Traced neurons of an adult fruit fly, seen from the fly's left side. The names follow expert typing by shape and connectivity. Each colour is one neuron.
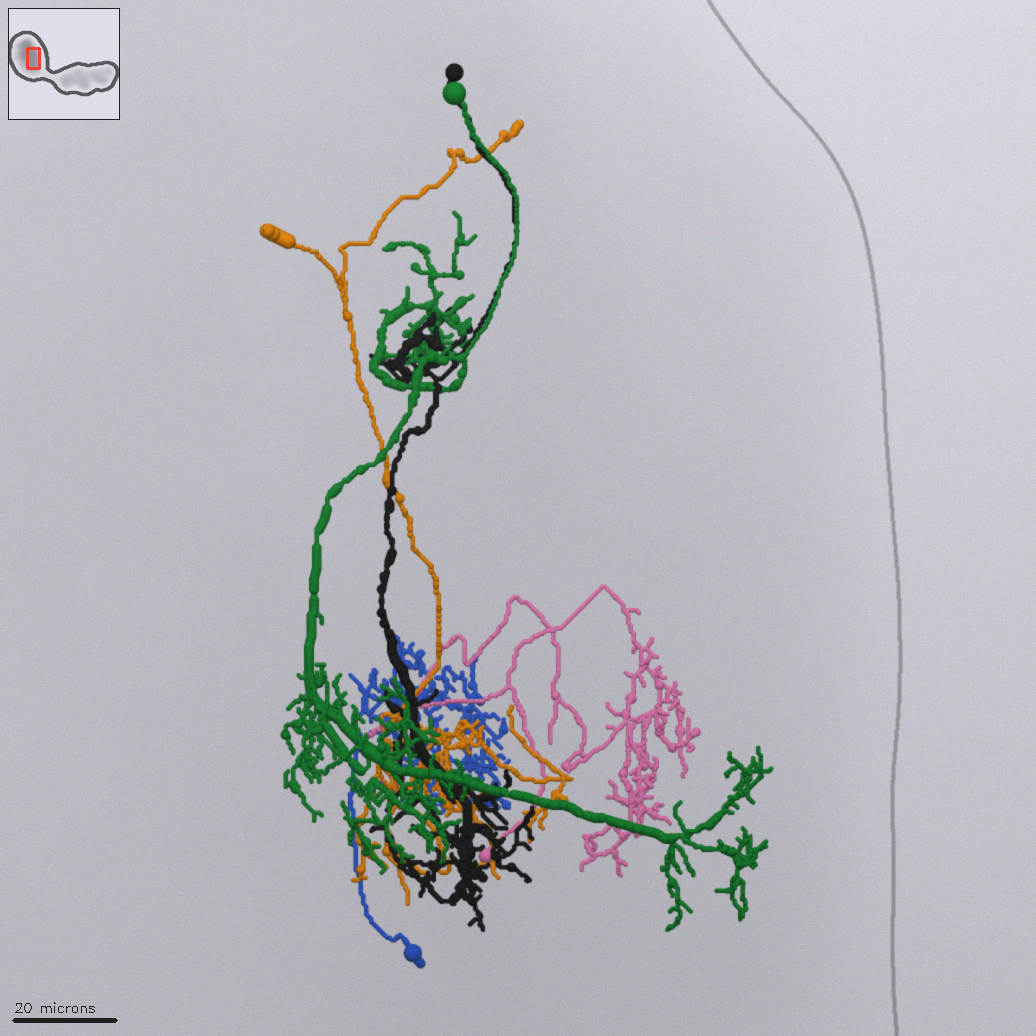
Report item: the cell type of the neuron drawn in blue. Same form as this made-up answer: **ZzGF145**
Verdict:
**Li22**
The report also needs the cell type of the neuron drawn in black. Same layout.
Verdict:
**LC22**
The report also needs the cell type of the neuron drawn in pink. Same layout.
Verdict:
**Li23**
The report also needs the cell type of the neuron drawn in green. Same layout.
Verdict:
**LPLC4**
